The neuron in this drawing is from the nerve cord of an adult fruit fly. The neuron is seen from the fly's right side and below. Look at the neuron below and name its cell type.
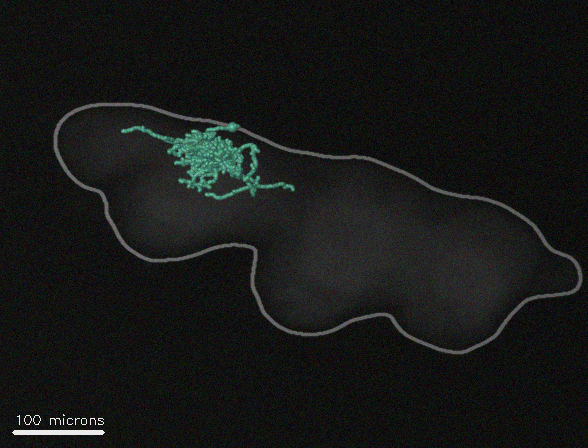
INXXX121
